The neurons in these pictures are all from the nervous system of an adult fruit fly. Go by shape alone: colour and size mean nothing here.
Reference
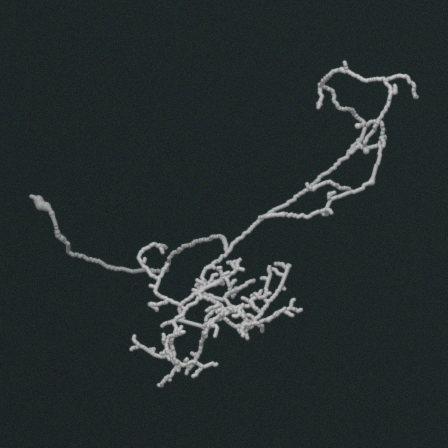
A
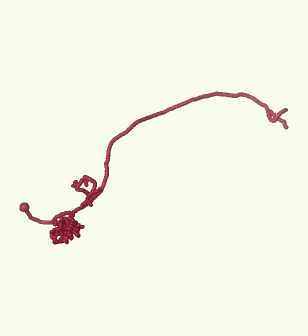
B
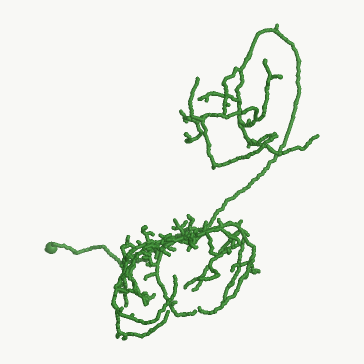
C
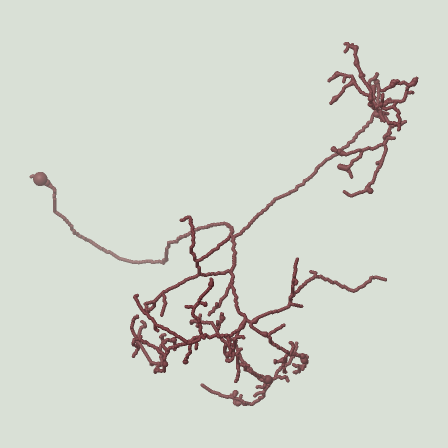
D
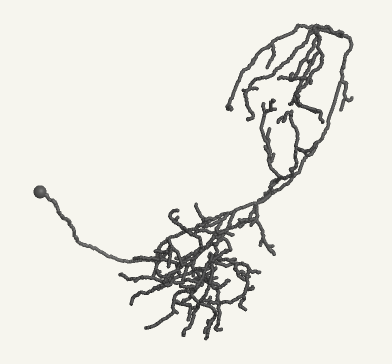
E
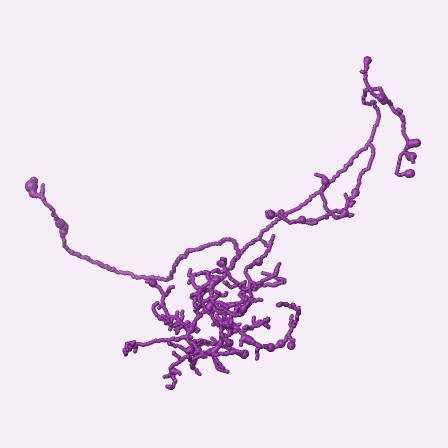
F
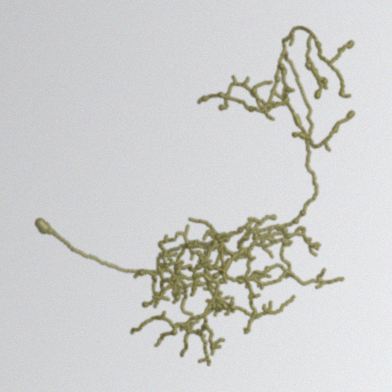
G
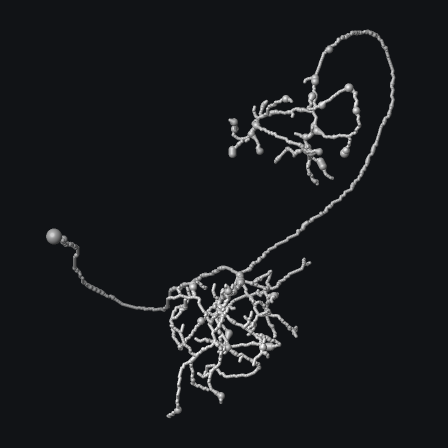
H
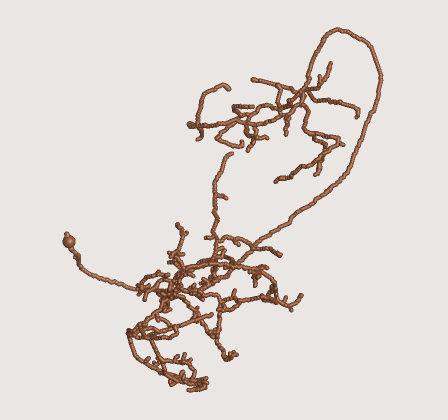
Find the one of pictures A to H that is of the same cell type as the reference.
Picture E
